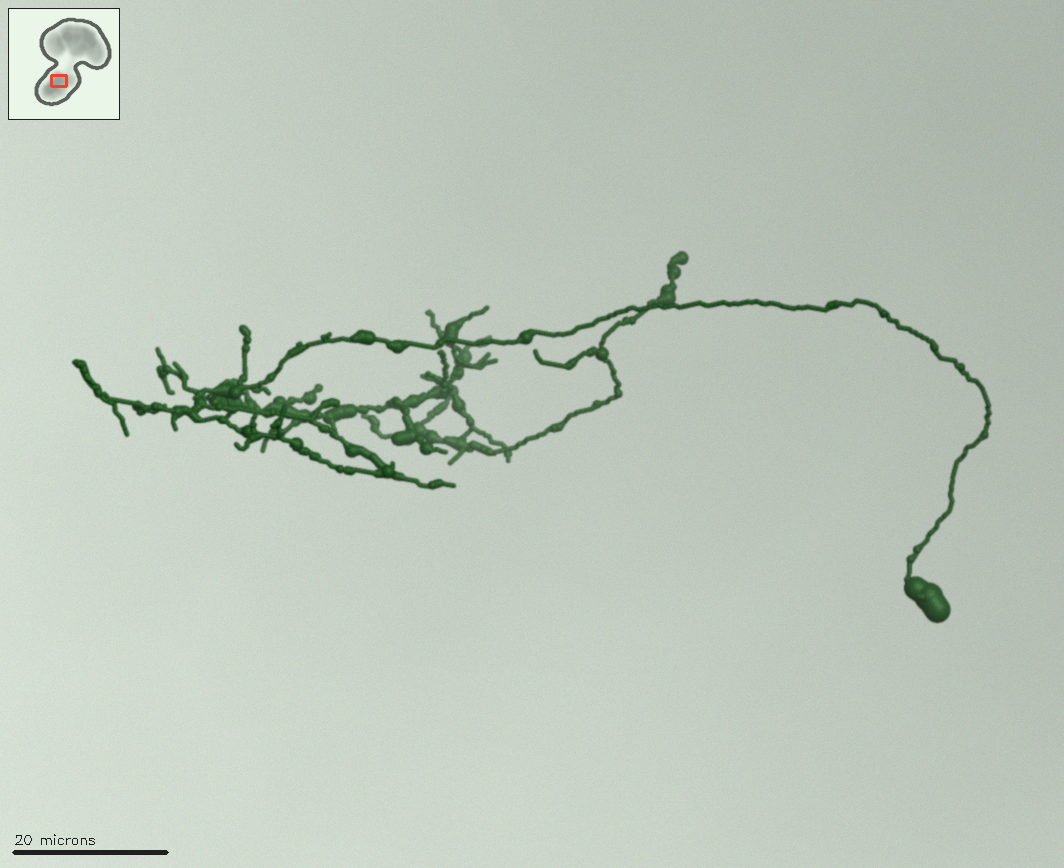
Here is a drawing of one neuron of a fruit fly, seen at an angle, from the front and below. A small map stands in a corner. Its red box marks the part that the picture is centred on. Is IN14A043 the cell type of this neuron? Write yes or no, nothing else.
no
